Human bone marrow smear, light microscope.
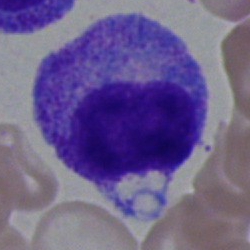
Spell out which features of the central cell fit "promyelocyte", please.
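Goes with promyelocyte: plentiful bluish-purple cytoplasm, widest above the nucleus.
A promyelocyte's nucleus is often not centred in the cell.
The uneven spread of cytoplasm around the nucleus here agrees with that. Other findings, recorded as seen: dense, dark purple chromatin; fine purple granules throughout the cytoplasm; a small cluster of clear round vacuoles at the bottom edge, below the nucleus.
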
